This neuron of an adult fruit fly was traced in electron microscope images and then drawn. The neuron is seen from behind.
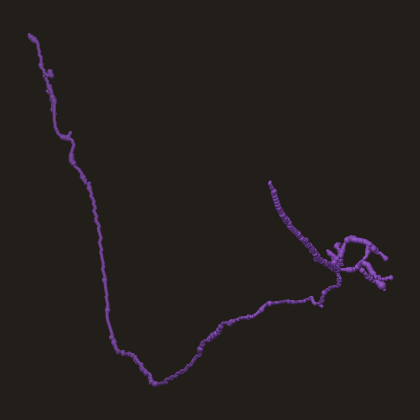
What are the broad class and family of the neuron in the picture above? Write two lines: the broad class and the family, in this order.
sensory neuron ascending to the brain
class mechanosensory proprioceptive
